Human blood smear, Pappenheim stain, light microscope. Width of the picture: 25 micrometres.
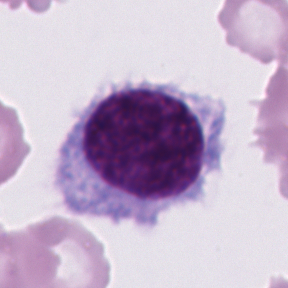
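Hairy cell, at the centre of the field. Its border is ragged, with many fine, hair-like projections. The nucleus looks round to oval, smooth in outline, with no indentation; it lies off-centre toward the upper right, so the widest band of cytoplasm is on the lower left. Chromatin: dark purple, evenly mottled, no large dense blocks. I make the nucleus about 11 by 9 micrometres, filling about 60% of the cell's area.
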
